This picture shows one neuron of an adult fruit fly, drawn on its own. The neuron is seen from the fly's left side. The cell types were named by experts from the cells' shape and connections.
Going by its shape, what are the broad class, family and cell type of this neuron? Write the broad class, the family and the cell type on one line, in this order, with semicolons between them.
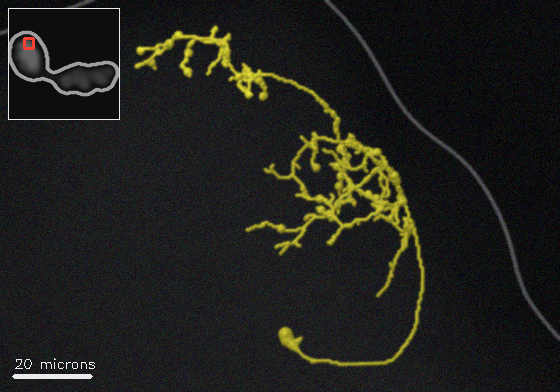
central-brain intrinsic neuron; hemilineage SLPpl3; CB2292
